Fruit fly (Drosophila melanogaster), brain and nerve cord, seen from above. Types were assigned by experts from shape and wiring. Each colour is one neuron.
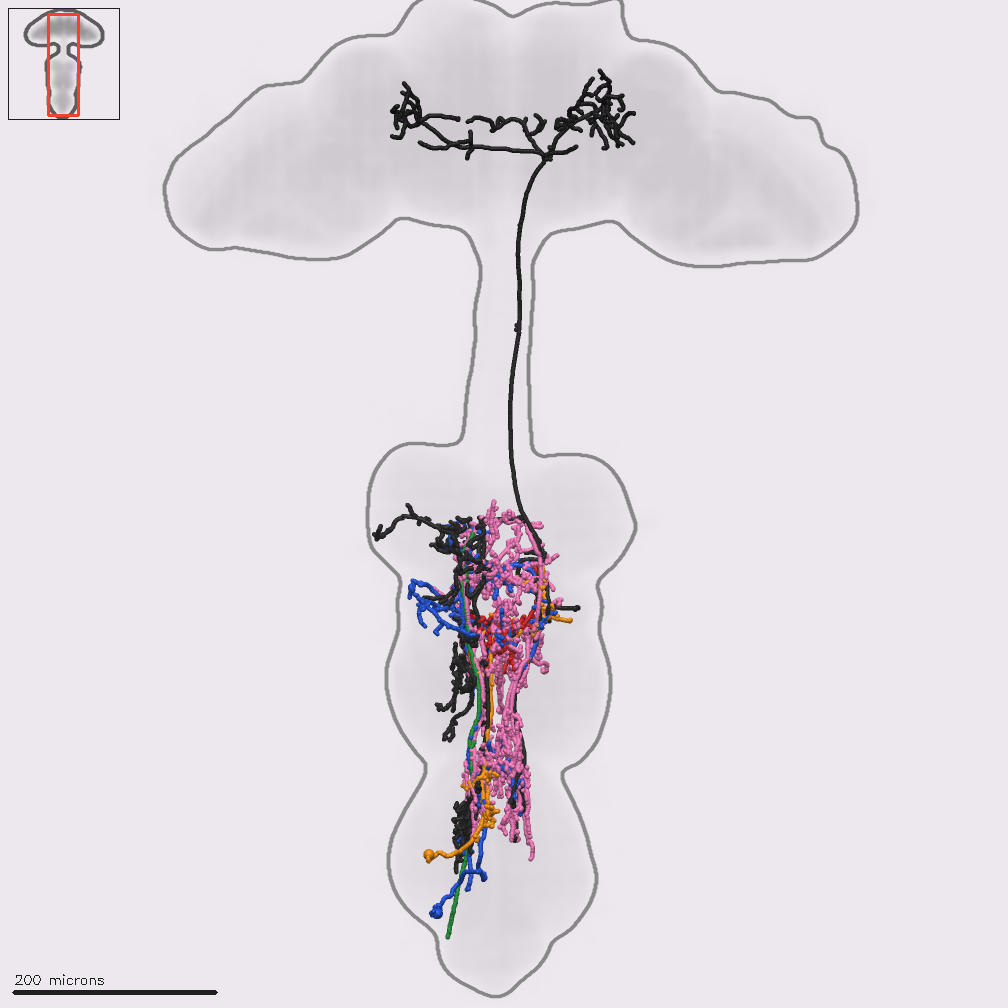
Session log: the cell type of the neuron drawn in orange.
IN09A019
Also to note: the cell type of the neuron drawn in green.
SNpp42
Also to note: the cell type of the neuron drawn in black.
AN12B001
